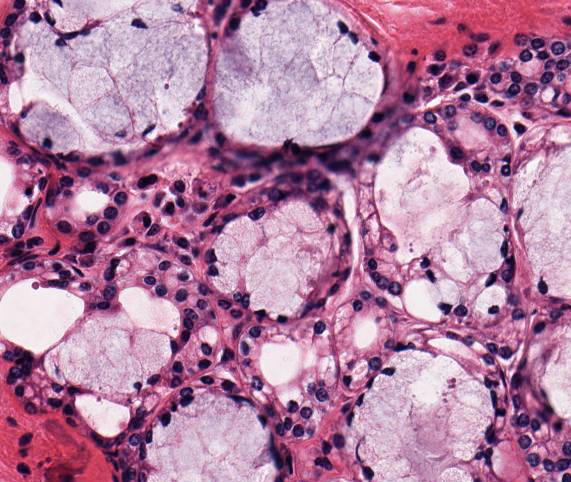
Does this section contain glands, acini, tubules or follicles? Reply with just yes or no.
Yes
